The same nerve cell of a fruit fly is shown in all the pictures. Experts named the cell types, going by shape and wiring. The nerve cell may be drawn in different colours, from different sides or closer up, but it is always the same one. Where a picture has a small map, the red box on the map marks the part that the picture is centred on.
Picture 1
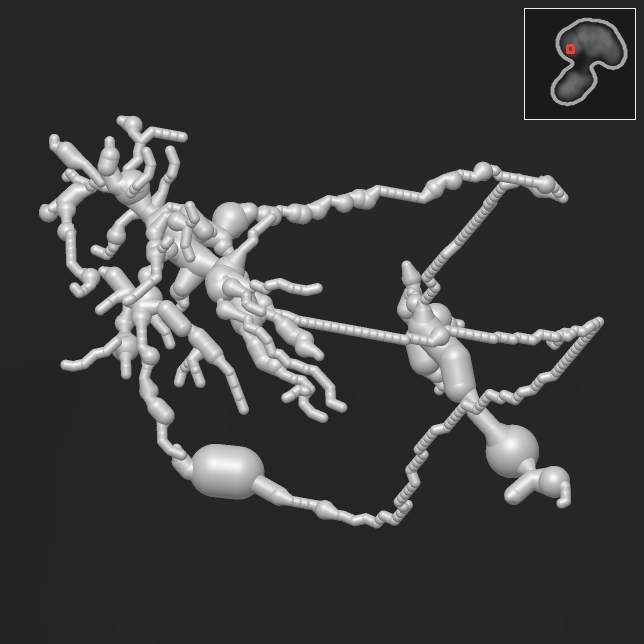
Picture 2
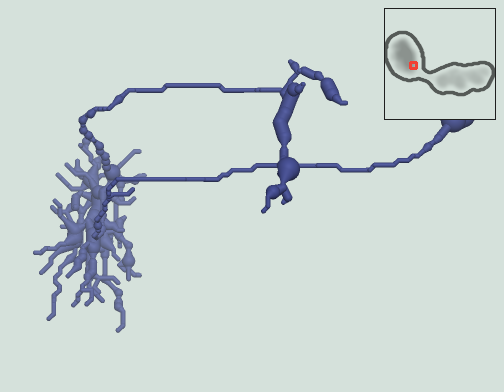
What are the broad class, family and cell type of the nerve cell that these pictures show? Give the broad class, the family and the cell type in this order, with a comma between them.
optic-lobe intrinsic neuron, T, T4c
